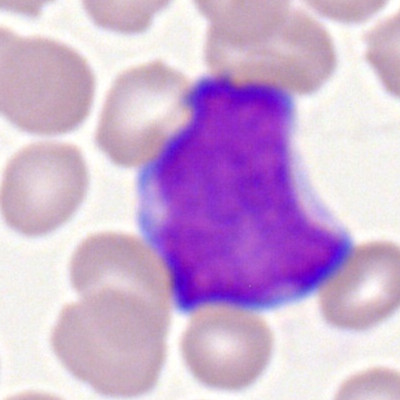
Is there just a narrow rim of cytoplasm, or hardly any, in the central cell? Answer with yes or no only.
Yes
